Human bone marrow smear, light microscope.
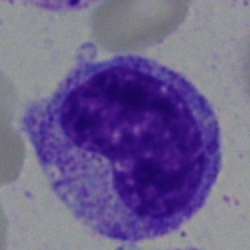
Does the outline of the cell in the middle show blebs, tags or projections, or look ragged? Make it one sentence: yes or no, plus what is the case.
Yes, in outline this cell is rough rather than smooth and even.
